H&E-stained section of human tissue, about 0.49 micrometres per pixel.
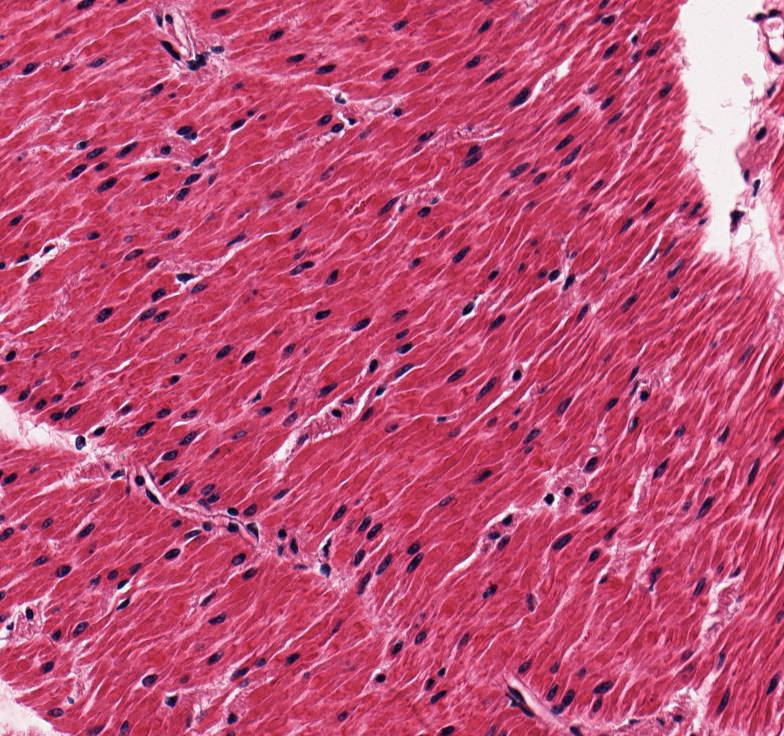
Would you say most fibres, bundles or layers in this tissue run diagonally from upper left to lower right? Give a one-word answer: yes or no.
No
